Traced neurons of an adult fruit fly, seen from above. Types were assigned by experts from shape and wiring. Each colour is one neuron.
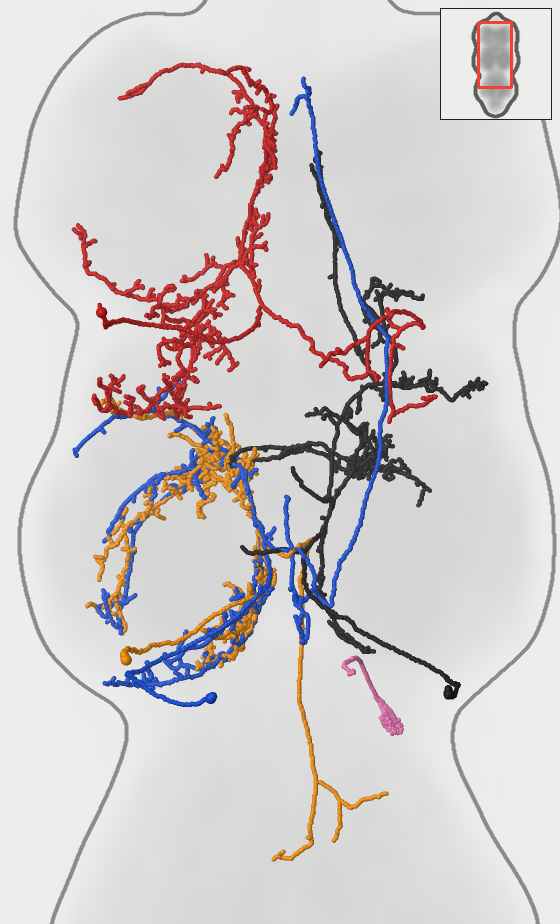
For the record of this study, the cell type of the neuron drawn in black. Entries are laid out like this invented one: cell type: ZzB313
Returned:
cell type: IN23B061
